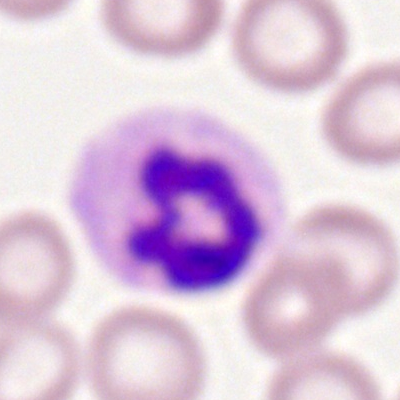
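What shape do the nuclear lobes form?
They curve around a pale central gap, making a rough ring.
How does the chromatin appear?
Dense and dark purple, with no nucleoli visible in the nucleus.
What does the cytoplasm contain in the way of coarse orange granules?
None.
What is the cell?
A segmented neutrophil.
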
